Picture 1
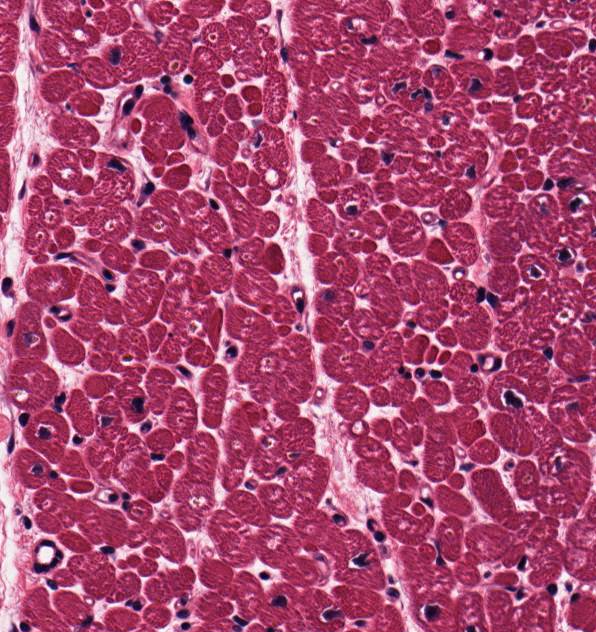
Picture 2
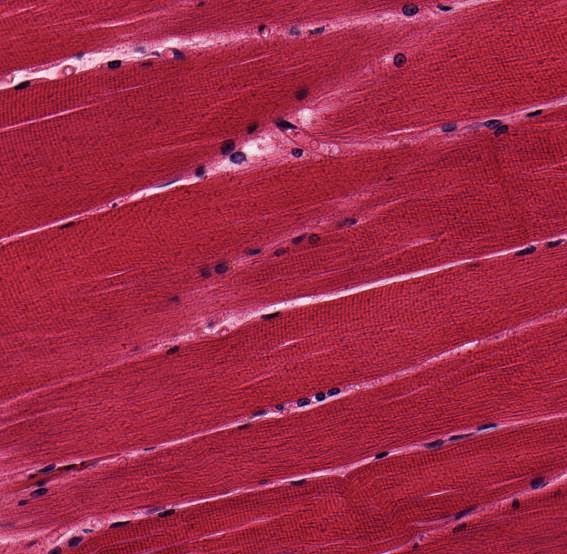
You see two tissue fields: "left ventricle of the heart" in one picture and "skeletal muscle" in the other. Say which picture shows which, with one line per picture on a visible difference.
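Picture 1: left ventricle of the heart. Where a muscle nucleus is caught in the section, it lies in the centre of the fibre profile.
Picture 2: skeletal muscle. The fibre nuclei are flattened and lie at the edges of the fibres.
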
